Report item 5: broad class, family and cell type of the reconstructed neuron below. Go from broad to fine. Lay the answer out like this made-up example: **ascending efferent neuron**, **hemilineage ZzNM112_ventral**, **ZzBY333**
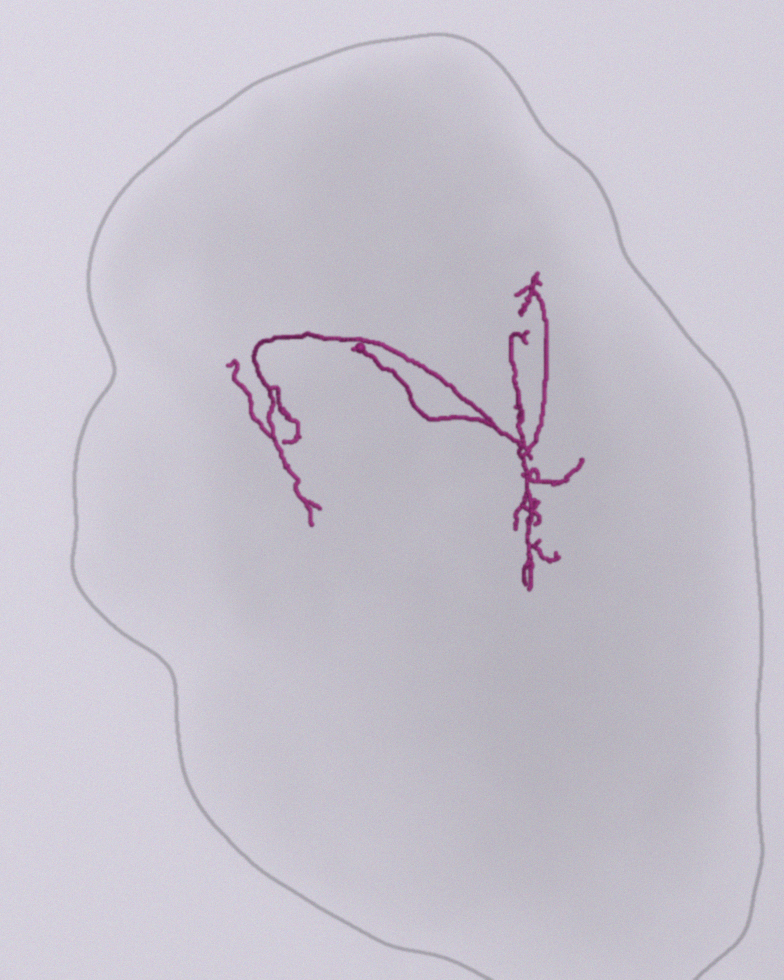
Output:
**central-brain intrinsic neuron**, **hemilineage SLPa&l1_lateral**, **PLP044**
